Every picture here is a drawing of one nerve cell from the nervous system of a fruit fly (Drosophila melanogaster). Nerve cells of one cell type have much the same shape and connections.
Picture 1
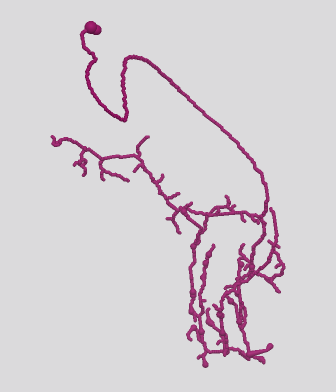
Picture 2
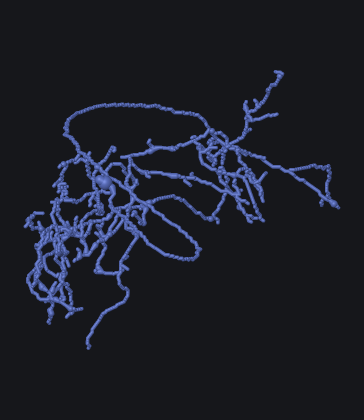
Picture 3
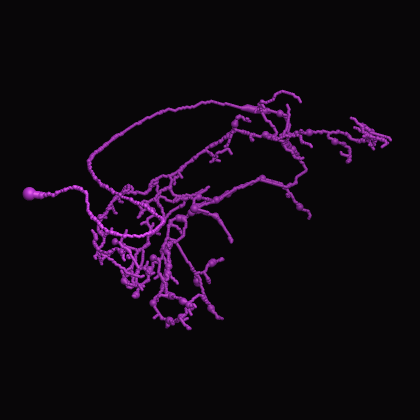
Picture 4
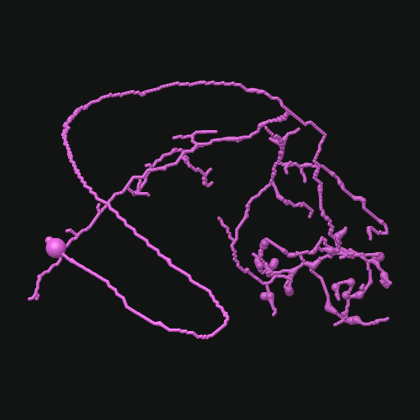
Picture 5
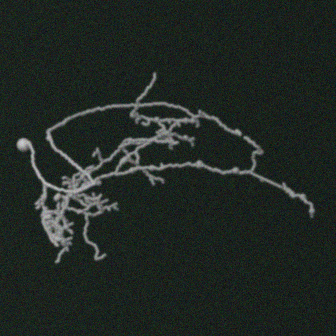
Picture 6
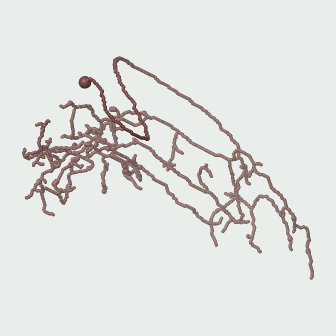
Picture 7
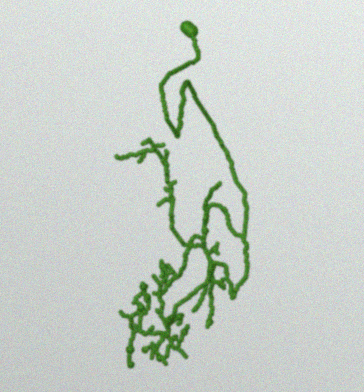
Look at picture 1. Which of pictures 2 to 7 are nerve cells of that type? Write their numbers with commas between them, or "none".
4, 7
